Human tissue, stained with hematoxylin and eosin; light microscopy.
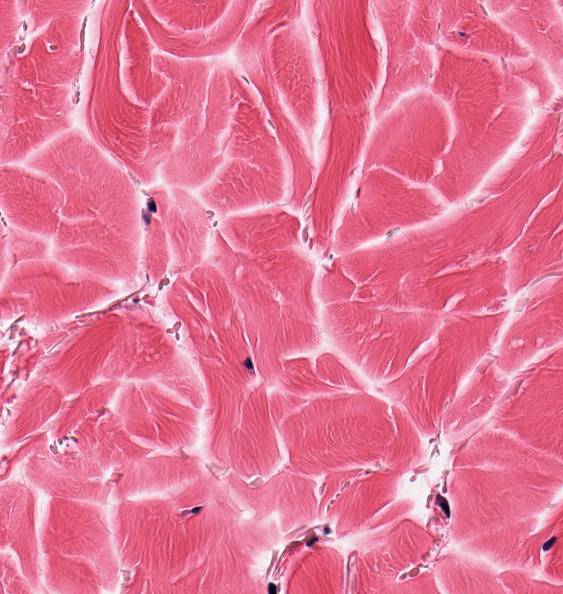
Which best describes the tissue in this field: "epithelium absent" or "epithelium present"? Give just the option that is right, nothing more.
Epithelium absent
